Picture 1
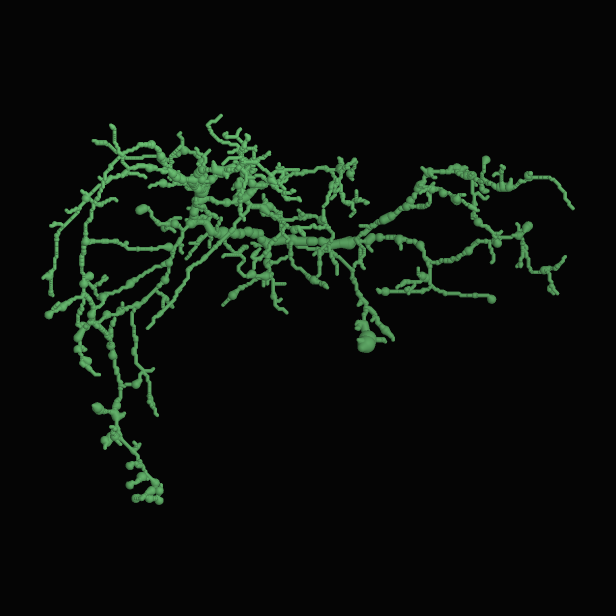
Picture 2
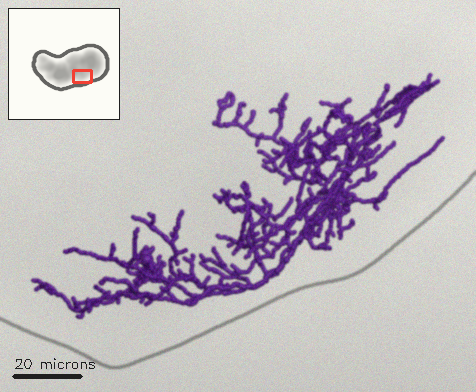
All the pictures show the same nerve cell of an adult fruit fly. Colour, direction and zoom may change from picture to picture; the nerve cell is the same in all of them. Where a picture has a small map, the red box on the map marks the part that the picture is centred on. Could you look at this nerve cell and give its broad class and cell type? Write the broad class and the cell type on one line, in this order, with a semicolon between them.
central-brain intrinsic neuron; GNG220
